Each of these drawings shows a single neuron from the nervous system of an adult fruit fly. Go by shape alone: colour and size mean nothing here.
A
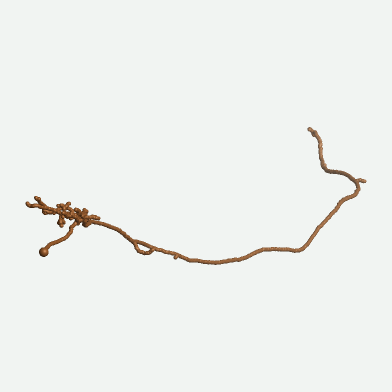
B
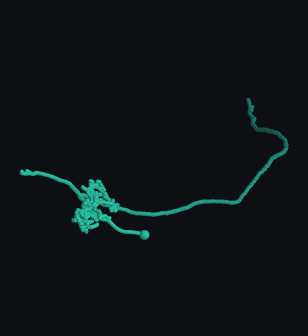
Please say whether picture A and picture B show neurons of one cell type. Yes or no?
no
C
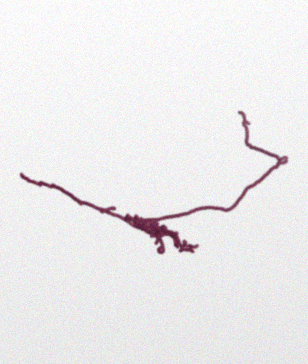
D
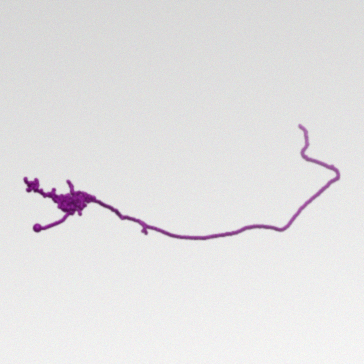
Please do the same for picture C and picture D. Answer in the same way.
yes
